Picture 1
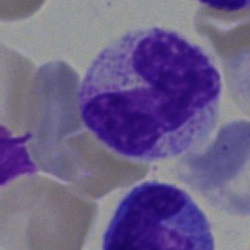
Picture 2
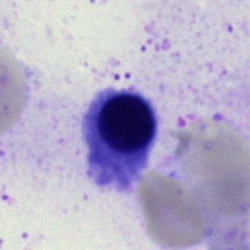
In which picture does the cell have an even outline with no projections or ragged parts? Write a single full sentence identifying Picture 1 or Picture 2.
Picture 1 contains the cell with the smooth edge.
